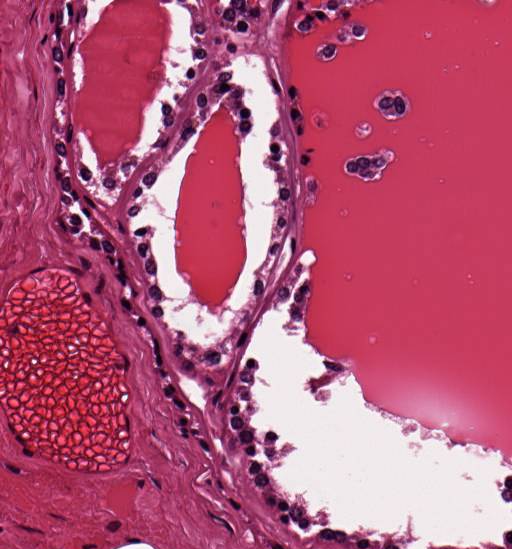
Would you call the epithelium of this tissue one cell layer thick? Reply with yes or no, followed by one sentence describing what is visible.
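Yes. The spaces are lined by a single layer of flattened to low cuboidal cells with dark round nuclei.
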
